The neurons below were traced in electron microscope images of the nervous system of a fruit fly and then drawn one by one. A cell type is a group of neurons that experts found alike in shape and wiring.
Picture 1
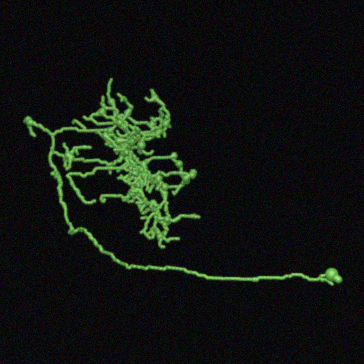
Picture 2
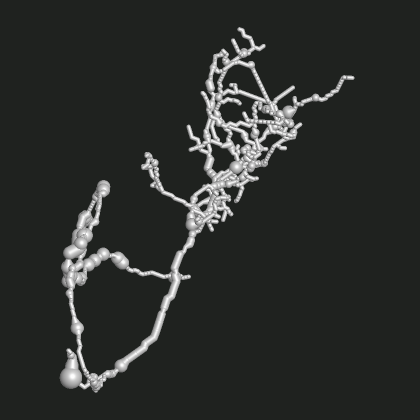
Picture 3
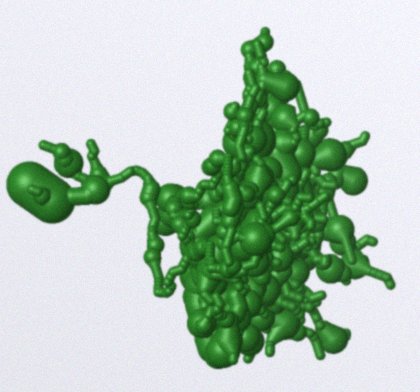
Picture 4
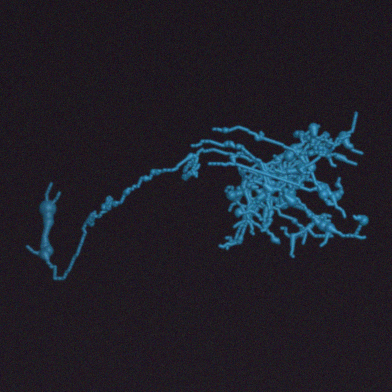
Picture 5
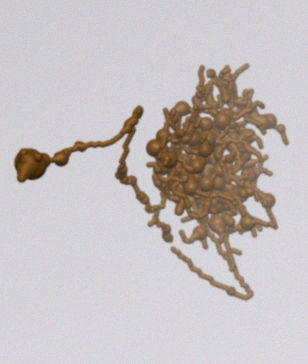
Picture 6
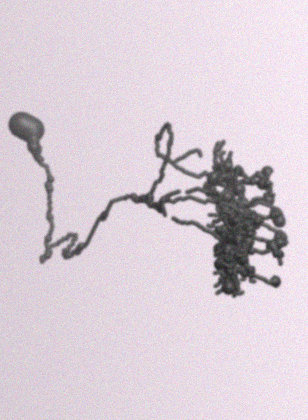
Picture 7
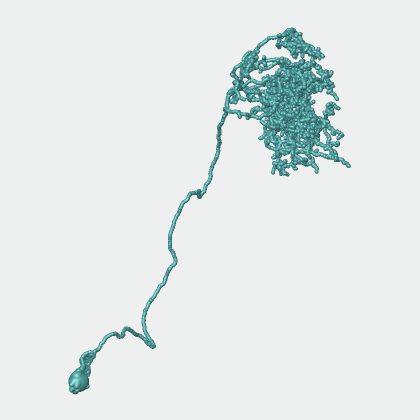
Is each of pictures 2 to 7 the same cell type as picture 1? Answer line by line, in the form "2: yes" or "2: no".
2: no
3: no
4: yes
5: no
6: yes
7: yes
